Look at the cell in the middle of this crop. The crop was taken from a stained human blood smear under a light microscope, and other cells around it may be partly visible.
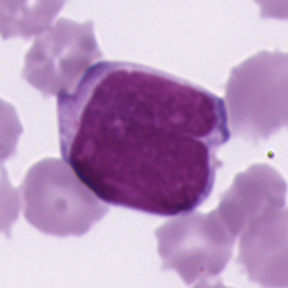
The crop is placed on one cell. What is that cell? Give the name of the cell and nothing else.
myeloblast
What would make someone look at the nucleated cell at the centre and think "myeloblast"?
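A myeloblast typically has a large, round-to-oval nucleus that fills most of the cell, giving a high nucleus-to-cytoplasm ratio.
In keeping with this, the nucleus here fills about 80% of the cell's area. Its outline does not match the usual round-to-oval shape, however, because a deep cleft enters it from the right side.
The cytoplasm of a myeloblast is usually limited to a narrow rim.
This agrees with the thin, pale bluish rim seen around the nucleus, which is widest along the upper left side of the cell. The chromatin is finely and evenly textured, without coarse dark clumps.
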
